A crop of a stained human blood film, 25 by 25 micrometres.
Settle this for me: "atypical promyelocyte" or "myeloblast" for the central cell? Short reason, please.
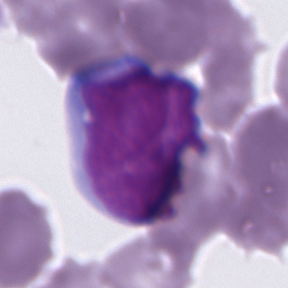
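This is a myeloblast. Its nucleus fills most of the cell, so only a small amount of cytoplasm remains. That cytoplasm is pale blue and forms a narrow crescent along the left side of the nucleus. The chromatin is fine and fairly even, not coarsely clumped.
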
